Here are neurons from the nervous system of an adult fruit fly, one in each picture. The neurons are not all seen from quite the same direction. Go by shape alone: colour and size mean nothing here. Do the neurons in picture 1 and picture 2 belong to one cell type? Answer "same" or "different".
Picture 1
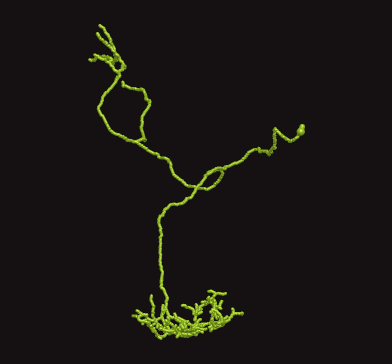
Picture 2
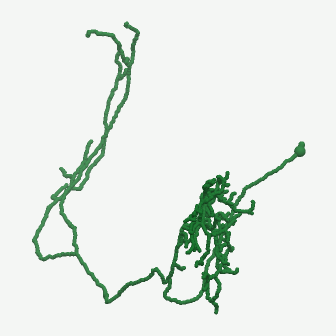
different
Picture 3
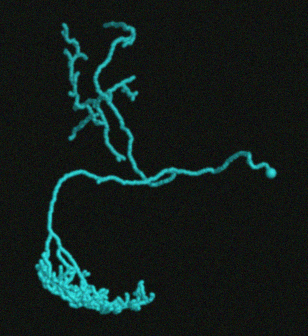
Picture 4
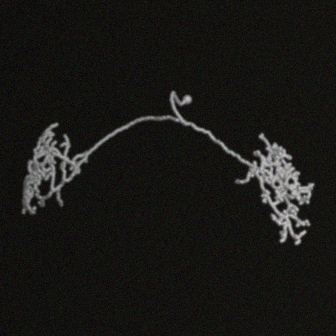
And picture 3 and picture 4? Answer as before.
different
